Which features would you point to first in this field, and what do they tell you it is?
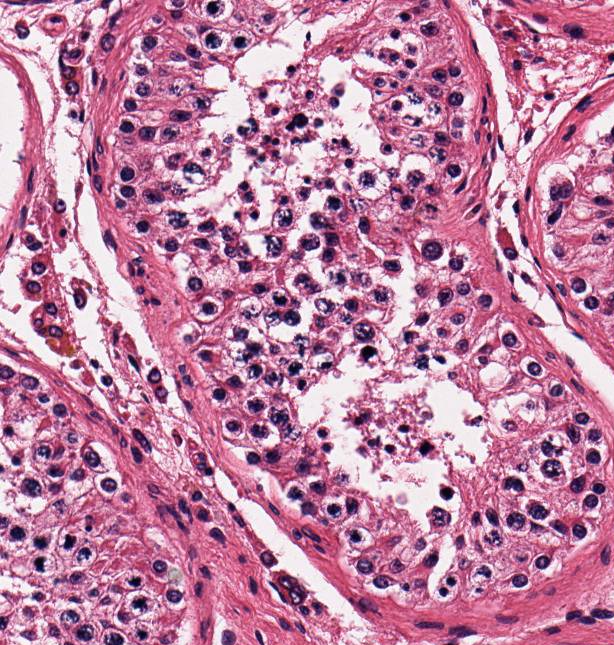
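The field mainly shows a seminiferous tubule, large and elongated, running through the middle from upper left to lower right, with parts of neighbouring tubules at the left, lower left and right edges. Its lining, the deciding feature, is a stratified epithelium several cells deep, extending from the wall toward the lumen.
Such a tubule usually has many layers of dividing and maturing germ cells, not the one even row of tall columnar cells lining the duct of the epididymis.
Many large round cells in it have large round nuclei with coarse, clumped dark chromatin.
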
